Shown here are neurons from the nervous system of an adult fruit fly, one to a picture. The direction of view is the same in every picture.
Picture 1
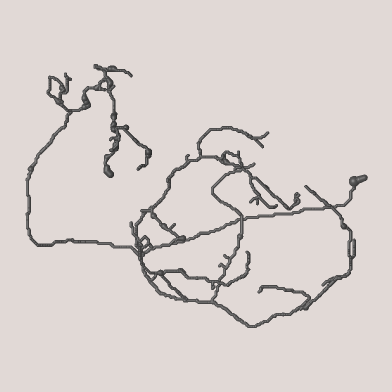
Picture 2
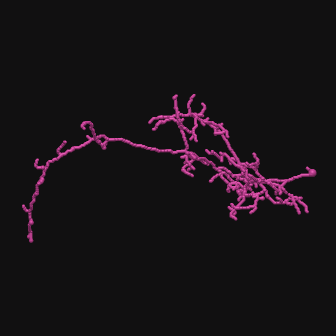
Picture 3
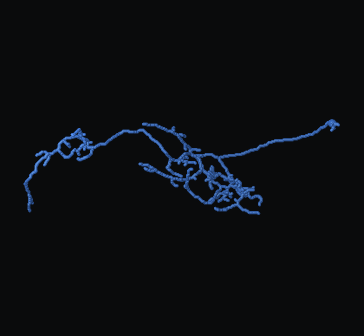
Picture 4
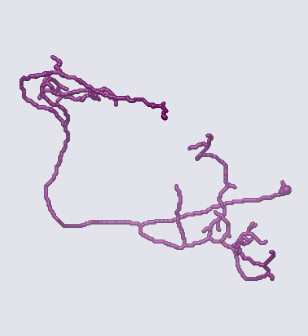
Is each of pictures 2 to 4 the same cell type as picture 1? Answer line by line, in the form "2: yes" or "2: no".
2: no
3: no
4: no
